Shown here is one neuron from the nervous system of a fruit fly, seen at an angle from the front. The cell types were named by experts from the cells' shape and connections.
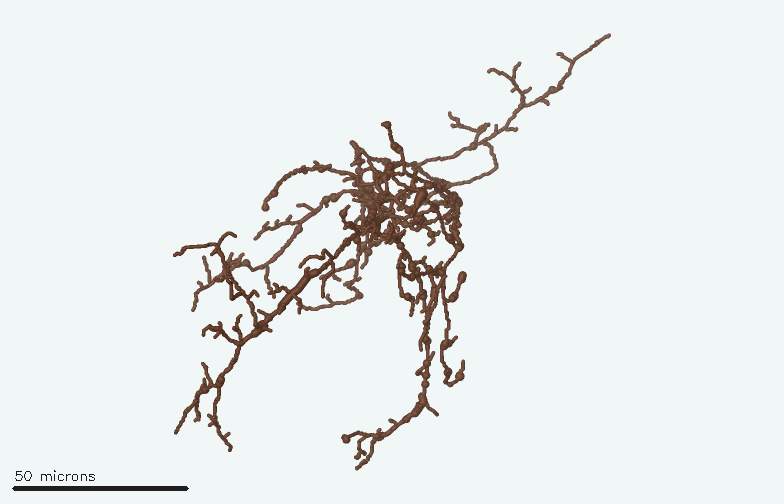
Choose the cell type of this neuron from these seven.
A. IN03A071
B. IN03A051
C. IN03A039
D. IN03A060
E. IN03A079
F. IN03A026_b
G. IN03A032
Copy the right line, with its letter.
G. IN03A032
